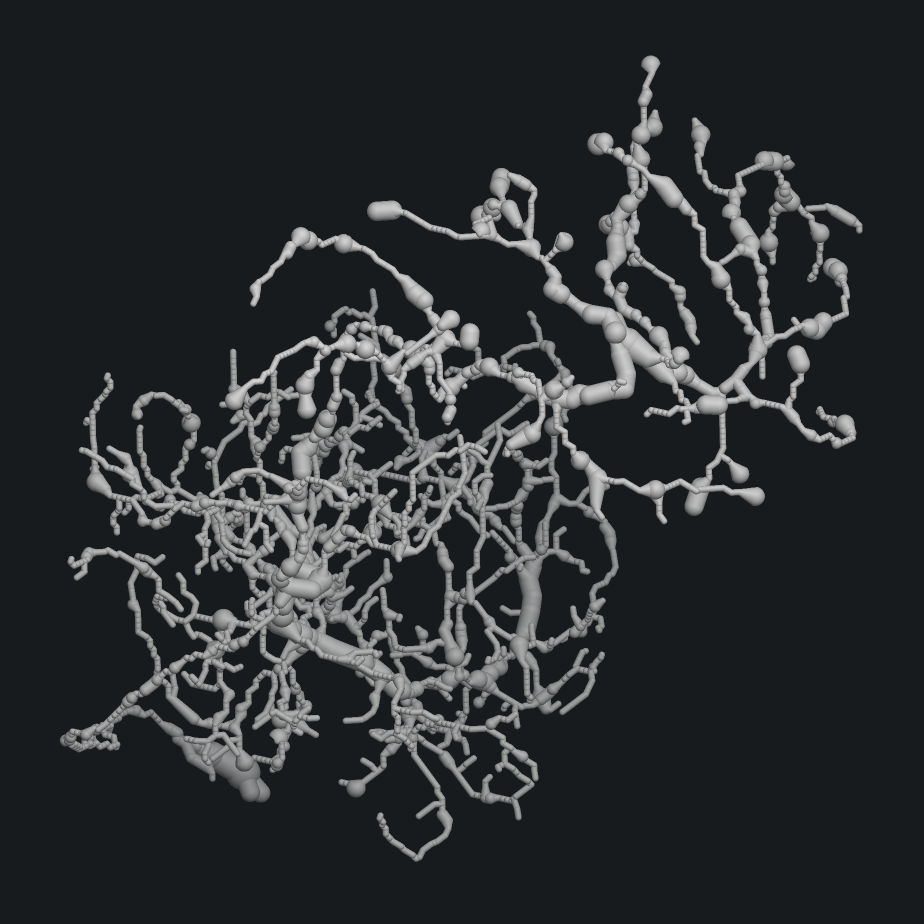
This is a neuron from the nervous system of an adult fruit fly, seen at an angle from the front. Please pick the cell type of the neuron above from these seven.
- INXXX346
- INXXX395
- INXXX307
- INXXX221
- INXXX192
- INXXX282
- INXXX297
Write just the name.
INXXX346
